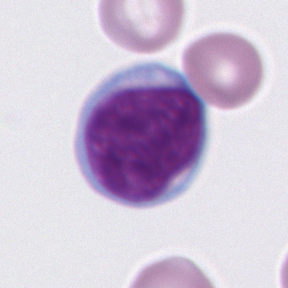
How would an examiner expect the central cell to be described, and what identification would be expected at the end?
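A smooth, rounded outline bounds this cell, with no projections from its surface. Its nucleus forms a single rounded mass without lobes. The chromatin has a mottled look, patched in darker and lighter purple. No granules are visible in the cytoplasm. The cell is a typical lymphocyte.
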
